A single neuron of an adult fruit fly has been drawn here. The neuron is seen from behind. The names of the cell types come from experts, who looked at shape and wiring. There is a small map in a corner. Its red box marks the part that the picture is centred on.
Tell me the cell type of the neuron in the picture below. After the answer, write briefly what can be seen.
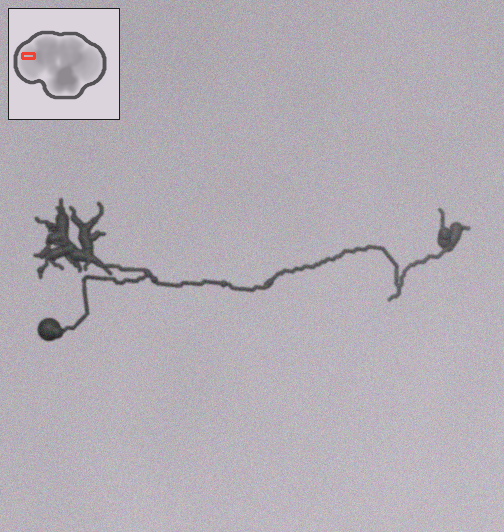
It is of cell type T3. Its broad class is optic-lobe intrinsic neuron. Its cell body lies on the left of the picture. As drawn here it is more than twice as wide as it is tall.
